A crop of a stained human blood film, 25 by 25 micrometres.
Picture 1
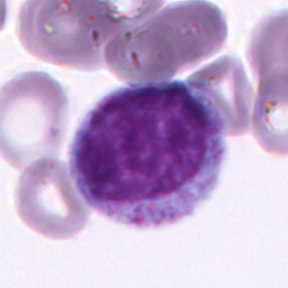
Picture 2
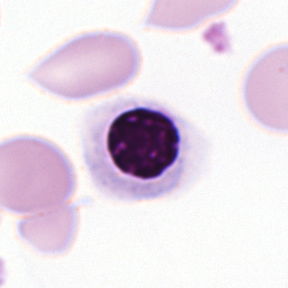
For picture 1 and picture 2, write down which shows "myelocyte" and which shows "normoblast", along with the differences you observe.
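Picture 1 shows a myelocyte, and picture 2 shows a normoblast. The myelocyte has a round, smooth outline with no projections from its surface, and red cells touch it along its upper edge. Its cytoplasm is pale lilac and dotted with fine purple granules.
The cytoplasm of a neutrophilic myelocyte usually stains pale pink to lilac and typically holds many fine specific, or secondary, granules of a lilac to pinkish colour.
The normoblast is roughly round, with a soft, slightly uneven edge, and measures about 9 micrometres across. Its nucleus is round in outline and about 6 micrometres across, with dense, dark purple chromatin showing only a few small paler patches and no nucleoli.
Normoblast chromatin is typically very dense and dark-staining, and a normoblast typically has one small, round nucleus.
Its cytoplasm is pale greyish blue, with no distinct granules and no vacuoles.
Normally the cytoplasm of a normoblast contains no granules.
The plainest difference lies in the cytoplasm: pale lilac with fine purple granules in the myelocyte, pale greyish blue without distinct granules in the normoblast. The outlines differ as well, smooth in the myelocyte and softly uneven in the normoblast.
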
